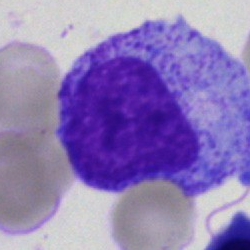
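Promyelocyte, central cell, stained bone marrow smear. Nucleus toward left side; no nucleolus clearly visible. Purple granules scattered through cytoplasm. Outline irregular, ragged along upper edge.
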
